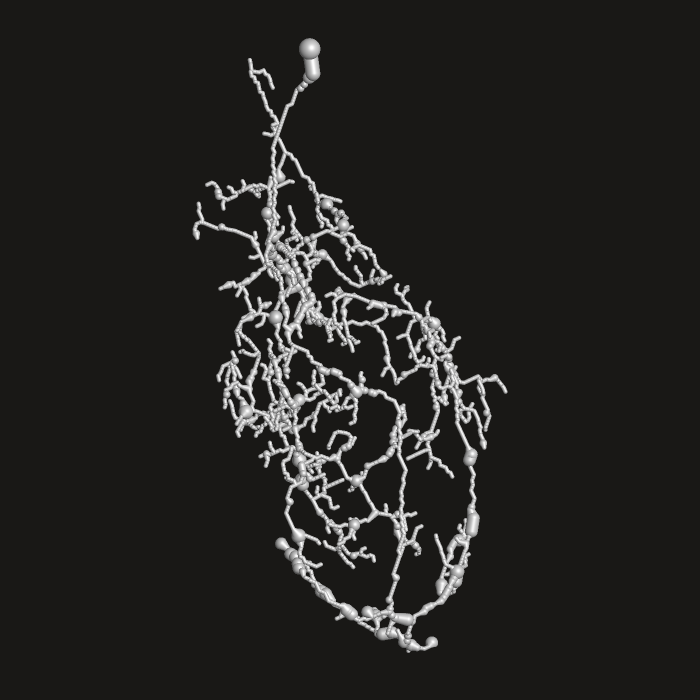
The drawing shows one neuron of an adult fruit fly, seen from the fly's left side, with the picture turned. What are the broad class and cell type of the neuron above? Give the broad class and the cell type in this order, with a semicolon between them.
central-brain intrinsic neuron; CB1809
